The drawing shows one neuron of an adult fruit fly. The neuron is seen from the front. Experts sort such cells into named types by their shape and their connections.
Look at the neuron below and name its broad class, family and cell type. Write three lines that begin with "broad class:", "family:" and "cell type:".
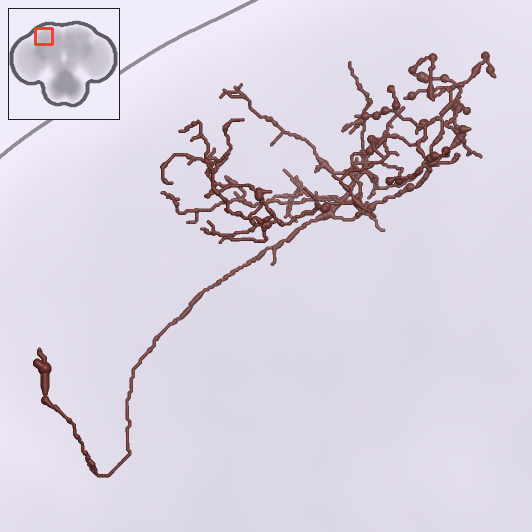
broad class: central-brain intrinsic neuron
family: hemilineage SLPal3_and_SLPal4_dorsal
cell type: SLP176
